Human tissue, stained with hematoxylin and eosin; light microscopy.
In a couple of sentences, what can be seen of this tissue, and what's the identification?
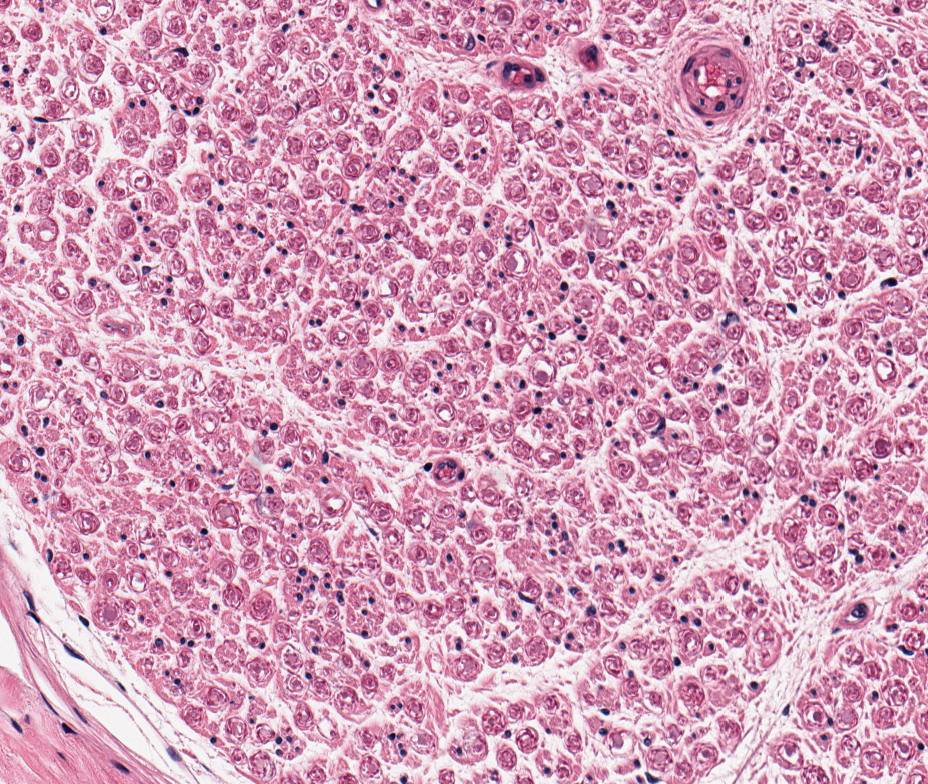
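Nerve fibres cut in cross-section, as small, tightly packed round profiles, fill nearly the whole field. All transverse; none run lengthwise. Many profiles show a central pink dot inside a paler ring. Small dark blue-black round or oval nuclei scattered singly between fibres. Tibial nerve.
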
